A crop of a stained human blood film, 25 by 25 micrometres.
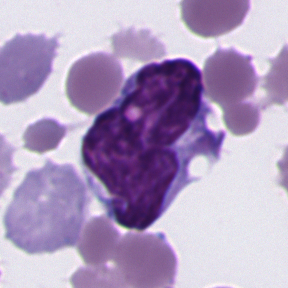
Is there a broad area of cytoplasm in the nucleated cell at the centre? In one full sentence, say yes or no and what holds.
No, the cytoplasm of this cell is scant, not abundant.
